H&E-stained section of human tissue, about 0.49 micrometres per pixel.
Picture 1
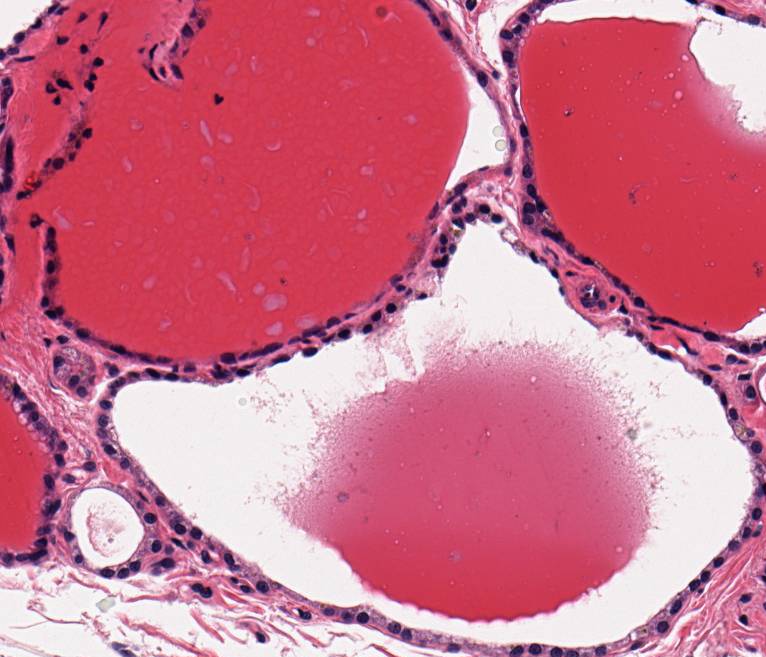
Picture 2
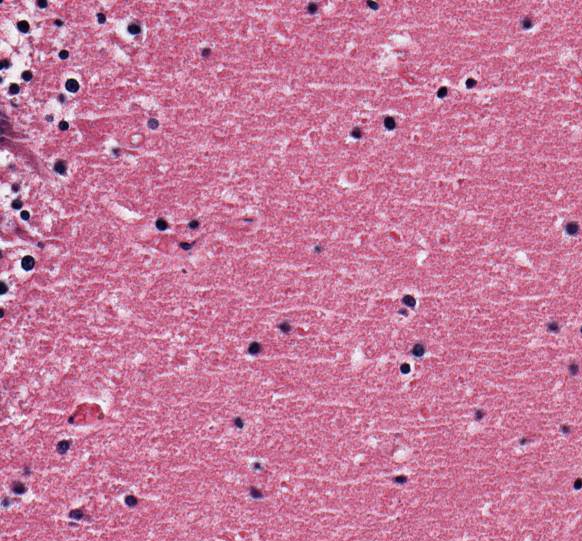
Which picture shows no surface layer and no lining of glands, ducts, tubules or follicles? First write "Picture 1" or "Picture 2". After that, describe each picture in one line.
Picture 2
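What picture 1 shows: Each follicle is lined by a single layer of flattened to low cuboidal epithelial cells.
What picture 2 shows: No epithelium or glandular structures are present anywhere in the field.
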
